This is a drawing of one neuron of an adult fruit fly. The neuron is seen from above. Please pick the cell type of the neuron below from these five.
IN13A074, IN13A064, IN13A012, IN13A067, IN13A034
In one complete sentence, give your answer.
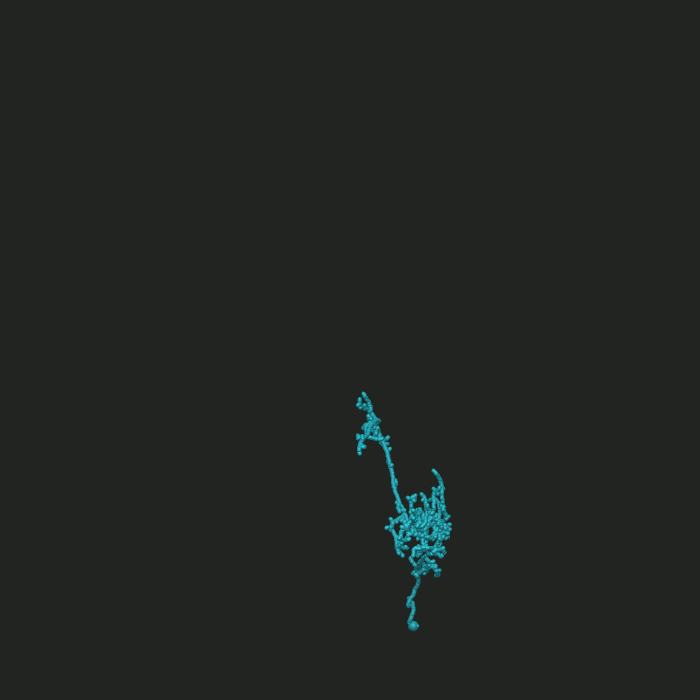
Within the cell type IN13A074 sits this neuron.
